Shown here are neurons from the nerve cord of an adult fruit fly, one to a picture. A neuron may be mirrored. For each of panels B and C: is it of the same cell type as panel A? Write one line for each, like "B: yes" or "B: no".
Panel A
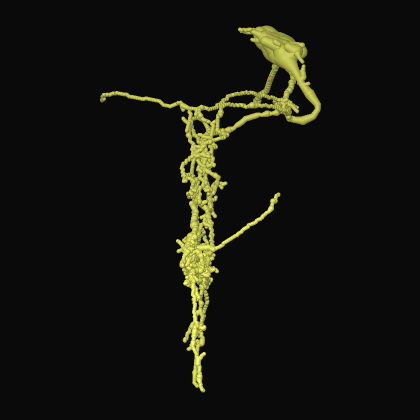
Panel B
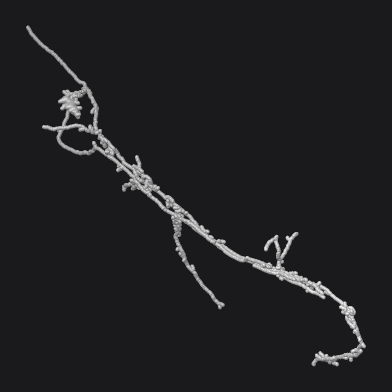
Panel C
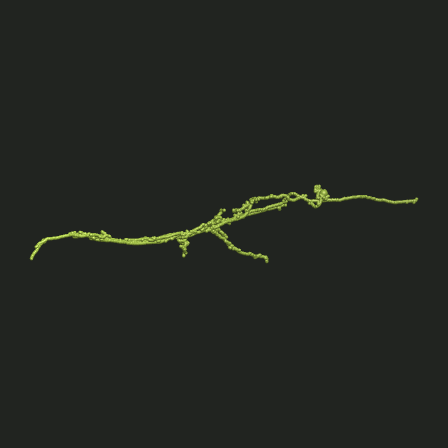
B: yes
C: yes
